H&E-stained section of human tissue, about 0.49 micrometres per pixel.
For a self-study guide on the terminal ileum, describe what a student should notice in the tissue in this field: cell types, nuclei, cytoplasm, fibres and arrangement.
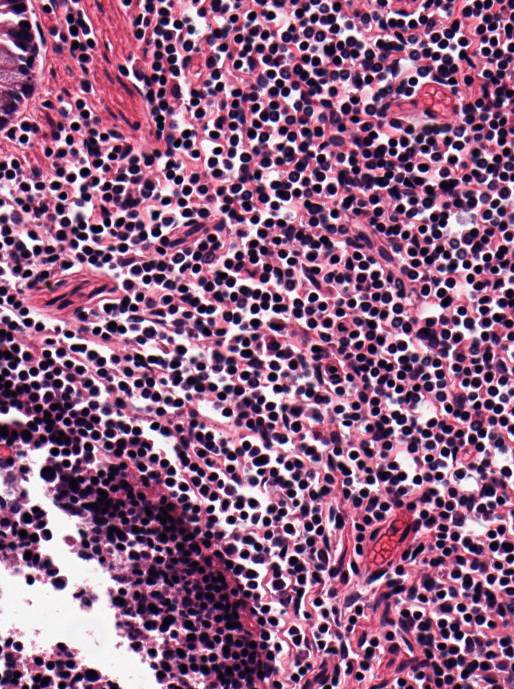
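Diffuse sheets of small round cells with dark nuclei occupy almost the entire field. Most of these cells are lymphocytes, with round, dark nuclei and scant cytoplasm. Thin pink fibrous strands run between the lymphocytes. In the upper left part of the field, pink bundles of spindle-shaped cells run obliquely.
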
